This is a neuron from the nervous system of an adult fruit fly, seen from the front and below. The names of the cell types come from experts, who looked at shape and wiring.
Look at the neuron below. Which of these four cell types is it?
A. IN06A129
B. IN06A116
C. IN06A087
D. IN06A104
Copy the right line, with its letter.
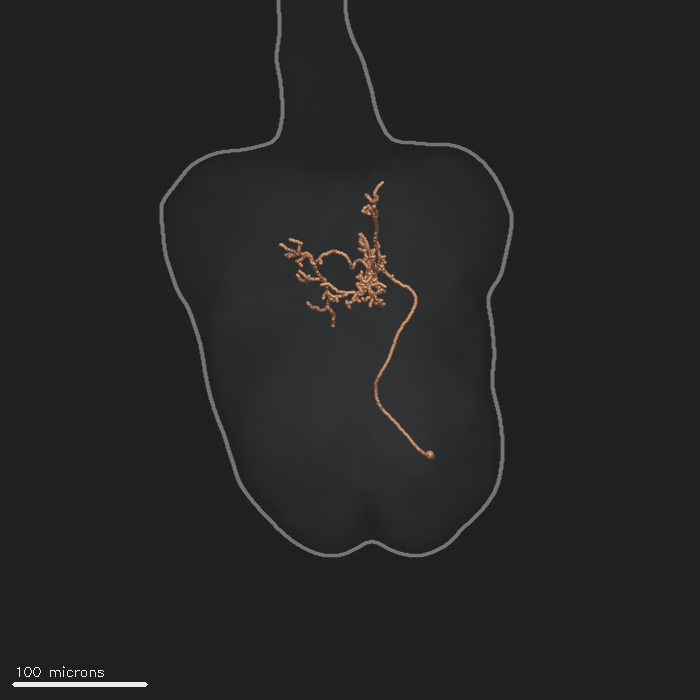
C. IN06A087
